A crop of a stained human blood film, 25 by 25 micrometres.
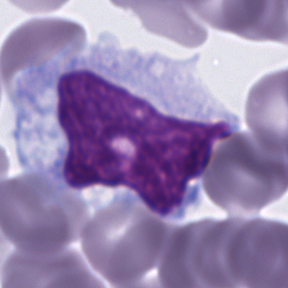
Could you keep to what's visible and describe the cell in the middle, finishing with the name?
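Look first at the edge: the outline of this cell is irregular rather than round. The nucleus is irregular and angular too, and it sends a pointed extension toward the right. Now the cytoplasm, which has a frothy, finely mottled look without any coarse granules. This cell is a monocyte.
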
